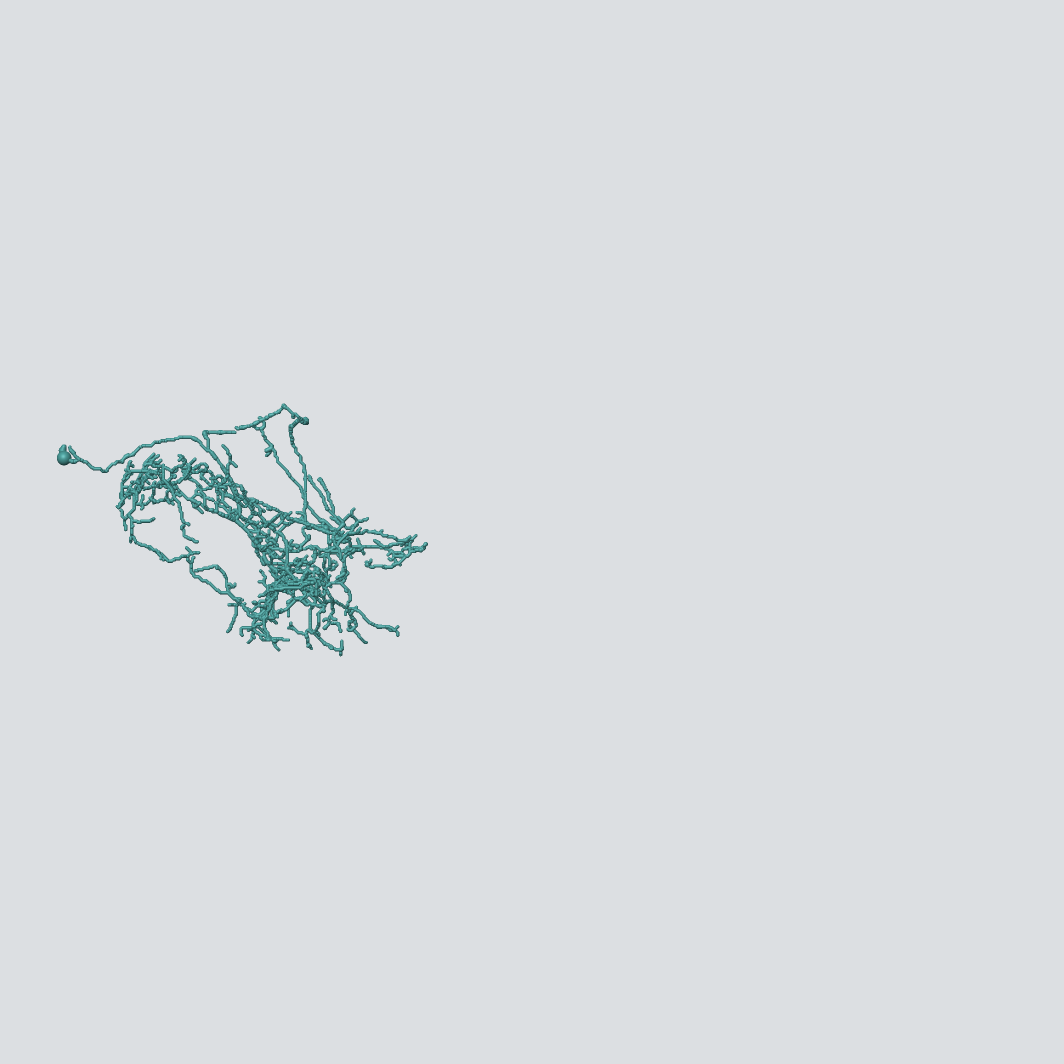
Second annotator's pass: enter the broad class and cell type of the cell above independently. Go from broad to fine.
central-brain intrinsic neuron; CL032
